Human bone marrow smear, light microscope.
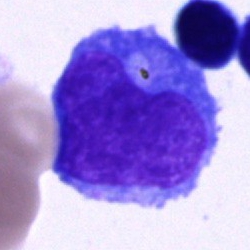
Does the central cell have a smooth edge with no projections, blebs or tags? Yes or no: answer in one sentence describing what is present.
No, it is a rough edge, not a smooth one, that bounds the cell.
